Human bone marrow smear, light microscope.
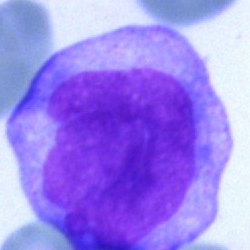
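Blast, in a stained bone marrow smear. Its outline is irregular, gently scalloped along the right side. Fine, evenly spread chromatin, not coarsely clumped, fills the purple nucleus, and the pale bluish-lilac cytoplasm is clearly lighter, with no clear vacuoles.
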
